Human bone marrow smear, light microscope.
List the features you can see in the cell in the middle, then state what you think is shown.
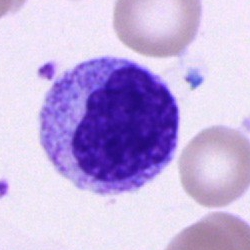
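Starting with the outline: round and smooth. Next, the nucleus: off-centre, toward the right side of the cell. Then the cytoplasm: a pale lavender-blue background, with a paler area against the left border of the nucleus. Last, the name: myelocyte.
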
